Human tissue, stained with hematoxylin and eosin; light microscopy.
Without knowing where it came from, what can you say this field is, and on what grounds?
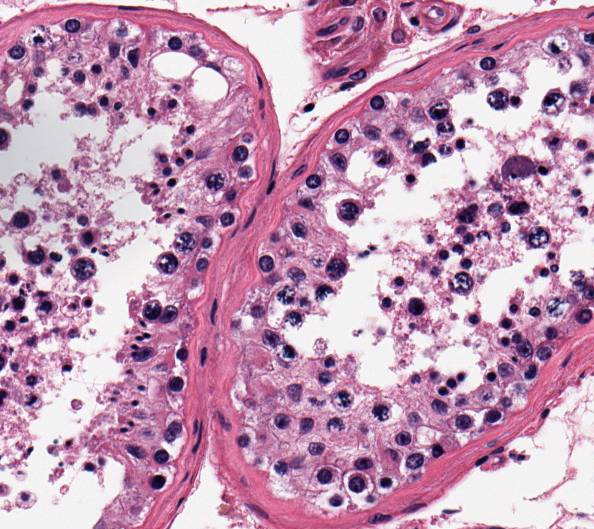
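Seminiferous tubule is the structure, seen as two large cross-sections, left and right. Flattened, elongated dark nuclei lie within the tubule walls, parallel to them.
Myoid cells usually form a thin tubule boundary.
Many large round cells with coarse, clumped, dark chromatin are scattered through both epithelia, and numerous small cells with compact, round, dark nuclei lie mostly toward the tubule centres.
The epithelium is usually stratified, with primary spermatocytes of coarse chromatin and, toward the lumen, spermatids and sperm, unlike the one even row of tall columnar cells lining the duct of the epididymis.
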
